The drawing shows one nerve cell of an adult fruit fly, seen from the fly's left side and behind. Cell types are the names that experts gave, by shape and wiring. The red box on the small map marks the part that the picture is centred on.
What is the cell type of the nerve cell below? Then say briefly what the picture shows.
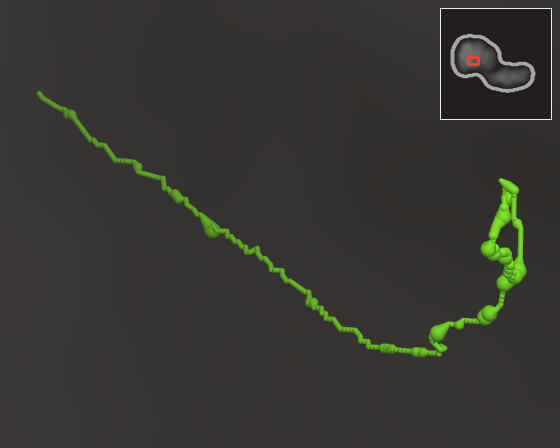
It is of cell type JO-EV2. Its broad class is sensory neuron entering the brain. No cell body is drawn. There are a dozen or fewer branch ends.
